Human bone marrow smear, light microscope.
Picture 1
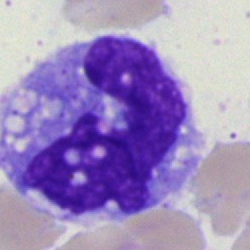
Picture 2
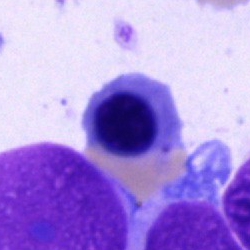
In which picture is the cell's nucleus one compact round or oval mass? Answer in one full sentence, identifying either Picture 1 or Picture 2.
The cell shown in picture 2 carries a single compact round or oval nucleus.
